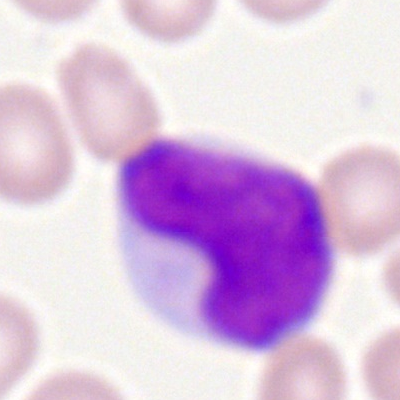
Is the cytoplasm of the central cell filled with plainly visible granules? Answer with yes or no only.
No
